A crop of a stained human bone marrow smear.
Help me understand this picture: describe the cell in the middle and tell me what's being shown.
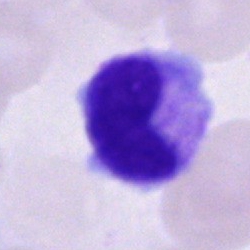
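Starting with the nucleus, I see it is deeply indented, and the notch opens towards the right. I can't make out any nucleolus in it. The pale lilac cytoplasm sits mainly within that notch on the right side of the nucleus, and I see no vacuoles in the cytoplasm. This central cell is a metamyelocyte.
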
